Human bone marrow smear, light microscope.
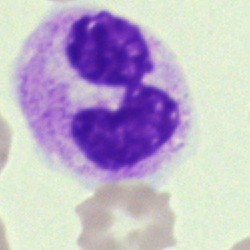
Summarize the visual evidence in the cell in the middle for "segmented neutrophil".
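First, the nucleus: this segmented neutrophil has two nuclear lobes, one lying above the other.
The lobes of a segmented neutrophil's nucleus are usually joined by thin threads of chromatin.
Second, the chromatin: dark purple and coarsely clumped. Third, the cytoplasm: pale pinkish-lilac, with fine pinkish-violet granules scattered through it.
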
